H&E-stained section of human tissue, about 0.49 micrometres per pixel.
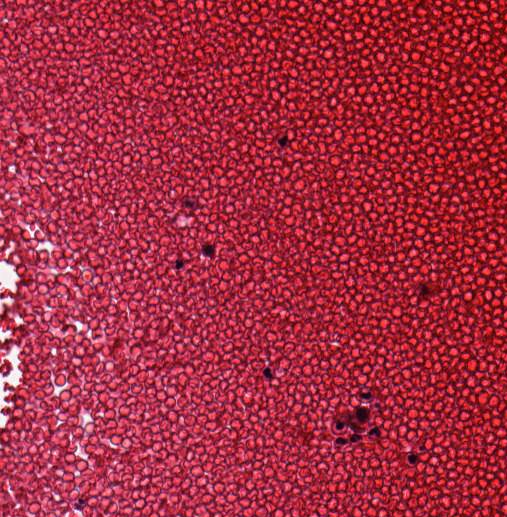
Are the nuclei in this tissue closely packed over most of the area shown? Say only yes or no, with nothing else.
No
